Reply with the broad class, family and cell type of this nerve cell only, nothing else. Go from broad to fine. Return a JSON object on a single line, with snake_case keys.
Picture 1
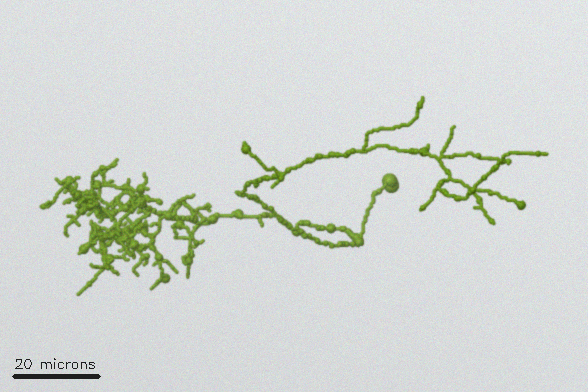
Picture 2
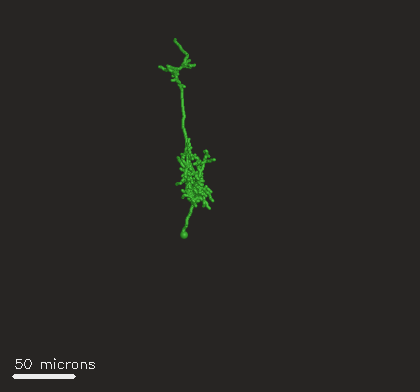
{"broad_class": "visual projection neuron", "family": "LoVP", "cell_type": "LoVP2"}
